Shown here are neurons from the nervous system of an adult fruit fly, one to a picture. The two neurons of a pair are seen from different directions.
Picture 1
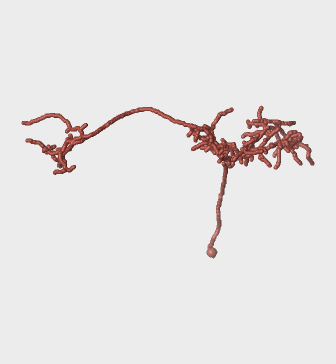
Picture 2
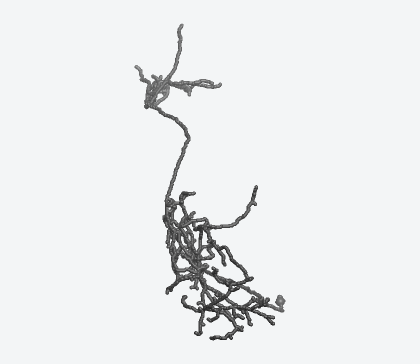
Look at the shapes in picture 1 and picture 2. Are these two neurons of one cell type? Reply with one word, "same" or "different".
same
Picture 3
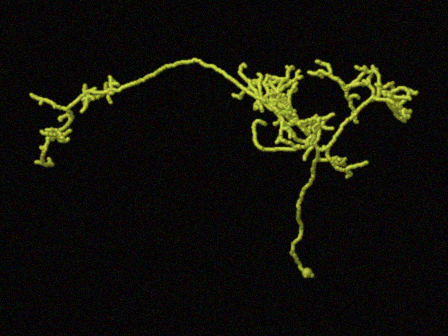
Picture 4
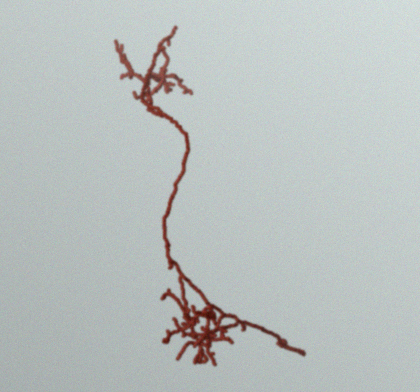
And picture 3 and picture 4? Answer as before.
different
